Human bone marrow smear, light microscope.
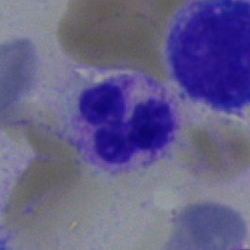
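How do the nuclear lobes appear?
Dense, staining dark purple, within a roughly round cell.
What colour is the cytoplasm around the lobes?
Pale lilac-pink.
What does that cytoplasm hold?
Fine, small purplish granules.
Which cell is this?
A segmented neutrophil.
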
